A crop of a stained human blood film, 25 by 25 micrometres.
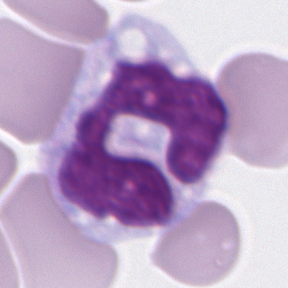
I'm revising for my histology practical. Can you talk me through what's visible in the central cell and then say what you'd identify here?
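Nucleus curving round a central pale area of cytoplasm, nearly closing into a ring. Cytoplasm pale greyish-blue, with a clear round vacuole at the top of the cell. Outline irregular, not smoothly round. Monocyte.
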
